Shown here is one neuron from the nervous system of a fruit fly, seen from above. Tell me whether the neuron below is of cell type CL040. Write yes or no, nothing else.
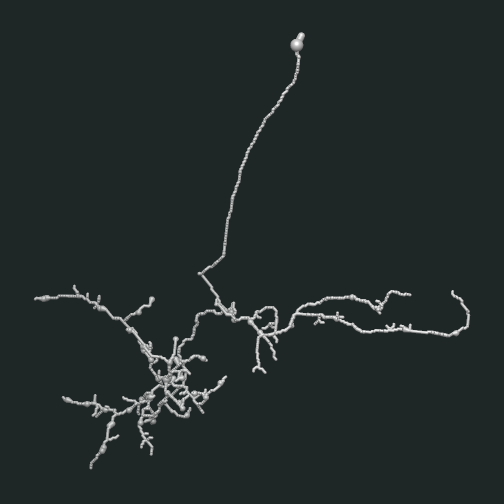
yes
